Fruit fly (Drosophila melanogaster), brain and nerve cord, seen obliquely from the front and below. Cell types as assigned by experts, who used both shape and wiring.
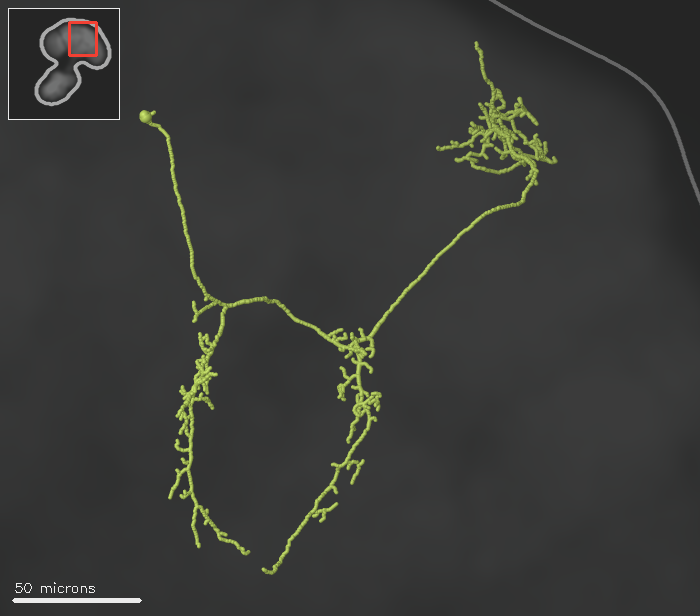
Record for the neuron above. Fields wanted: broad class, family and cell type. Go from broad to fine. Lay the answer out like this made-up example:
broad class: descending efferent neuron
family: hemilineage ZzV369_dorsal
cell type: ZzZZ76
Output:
broad class: central-brain intrinsic neuron
family: hemilineage CREa1_ventral
cell type: mAL_m3a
